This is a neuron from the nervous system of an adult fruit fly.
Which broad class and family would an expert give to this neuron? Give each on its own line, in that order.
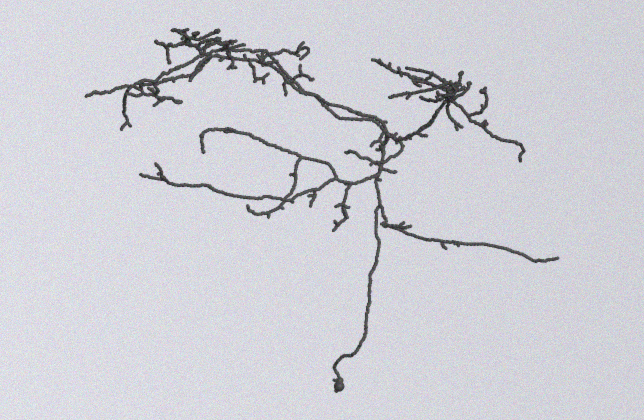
nerve-cord intrinsic neuron
hemilineage 12A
